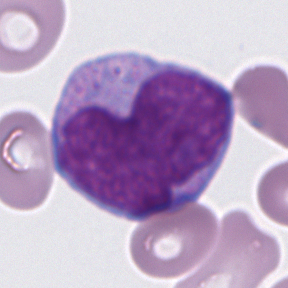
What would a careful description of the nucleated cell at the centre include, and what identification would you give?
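Look first at the nucleus: its upper edge has a deep notch, so the outline is folded and kidney-like. The cytoplasm around it is a pale greyish blue, with no distinct vacuoles, and the cell's edge is smooth, without projections. This is an atypical promyelocyte.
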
